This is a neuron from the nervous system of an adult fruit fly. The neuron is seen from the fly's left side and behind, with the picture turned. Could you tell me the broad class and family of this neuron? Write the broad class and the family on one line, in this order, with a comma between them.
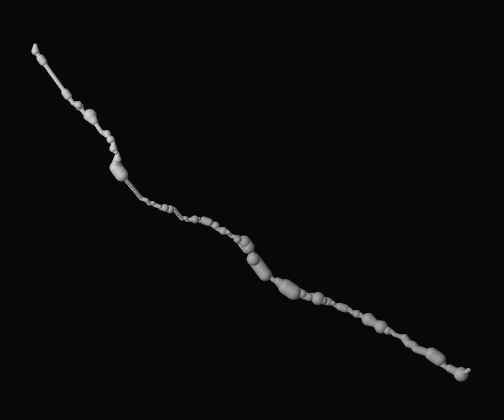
photoreceptor or other optic-lobe sensory neuron, class visual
